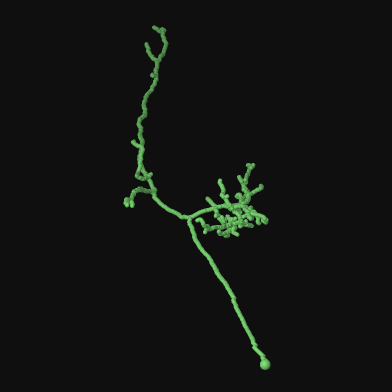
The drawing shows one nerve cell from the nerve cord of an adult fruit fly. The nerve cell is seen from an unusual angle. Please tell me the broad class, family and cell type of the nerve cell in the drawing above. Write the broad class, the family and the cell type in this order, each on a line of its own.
nerve-cord intrinsic neuron
hemilineage 08B
IN08B088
